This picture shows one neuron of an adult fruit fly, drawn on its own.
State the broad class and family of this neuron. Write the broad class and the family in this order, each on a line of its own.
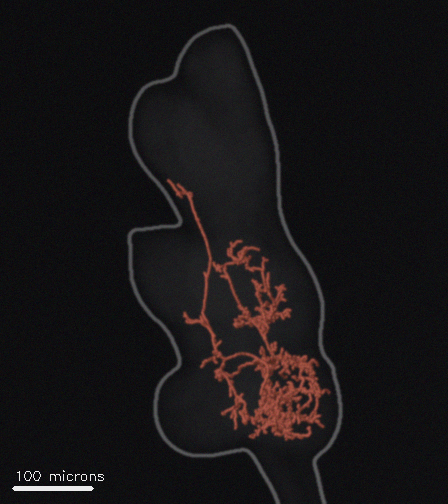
nerve-cord intrinsic neuron
hemilineage 06B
